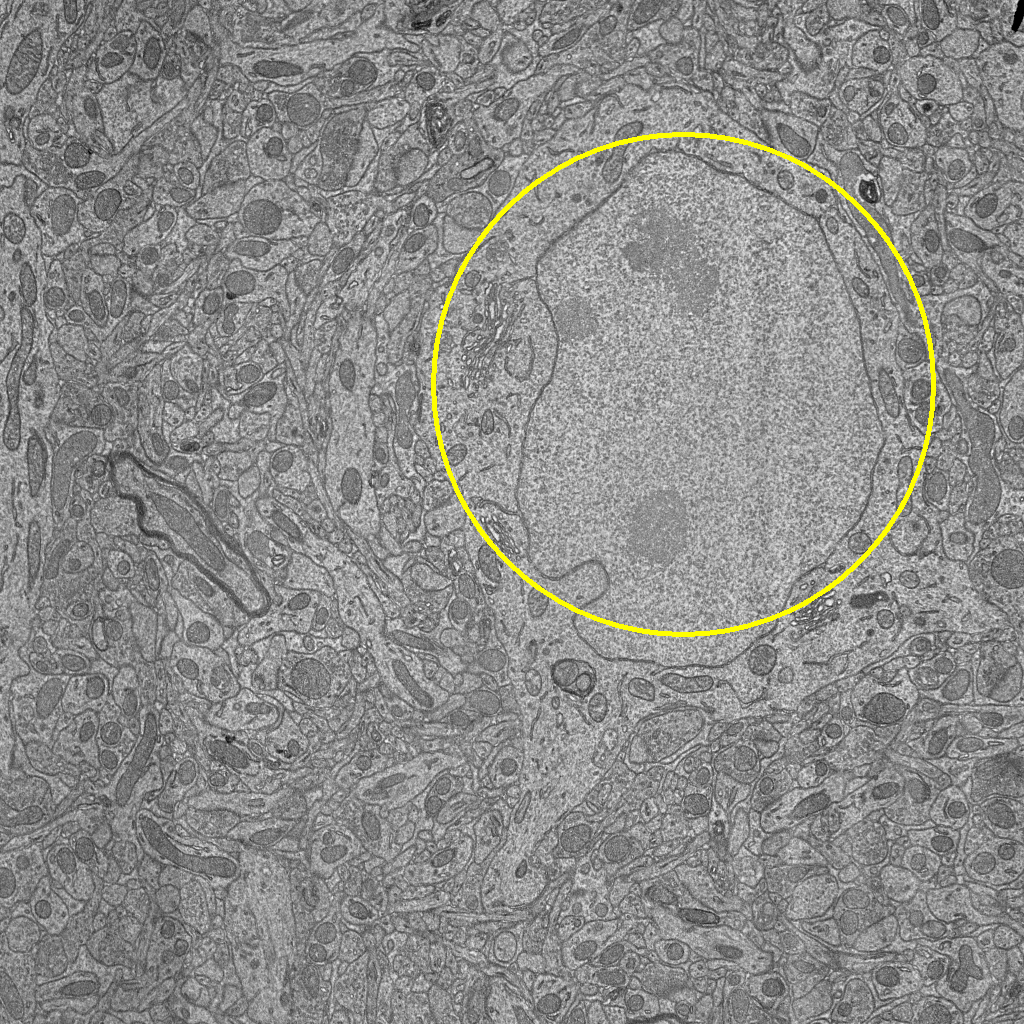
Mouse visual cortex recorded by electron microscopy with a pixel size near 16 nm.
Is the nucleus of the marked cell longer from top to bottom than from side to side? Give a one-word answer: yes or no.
Yes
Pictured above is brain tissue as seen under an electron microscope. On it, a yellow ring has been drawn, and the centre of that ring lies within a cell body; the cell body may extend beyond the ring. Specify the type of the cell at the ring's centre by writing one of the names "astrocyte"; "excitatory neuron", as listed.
excitatory neuron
